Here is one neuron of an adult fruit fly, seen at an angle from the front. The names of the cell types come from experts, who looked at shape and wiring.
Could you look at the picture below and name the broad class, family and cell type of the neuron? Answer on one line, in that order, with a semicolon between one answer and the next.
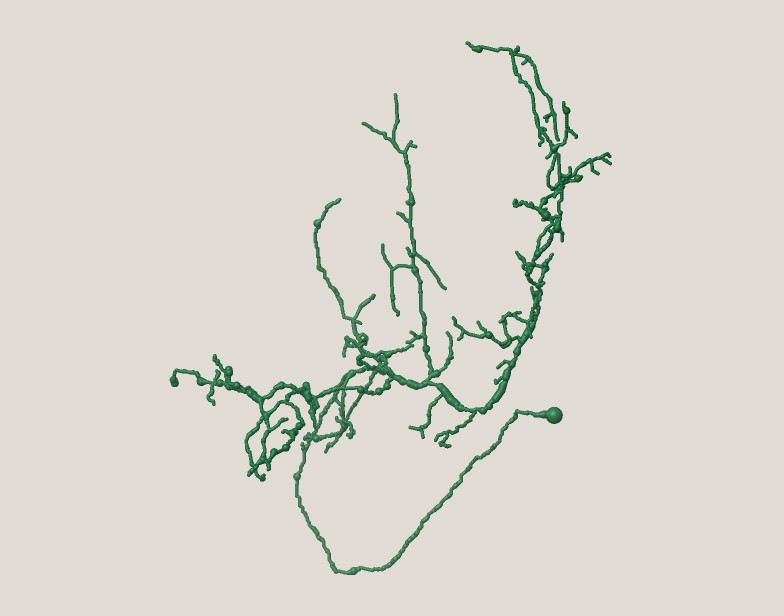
central-brain intrinsic neuron; hemilineage LB3; CB2084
